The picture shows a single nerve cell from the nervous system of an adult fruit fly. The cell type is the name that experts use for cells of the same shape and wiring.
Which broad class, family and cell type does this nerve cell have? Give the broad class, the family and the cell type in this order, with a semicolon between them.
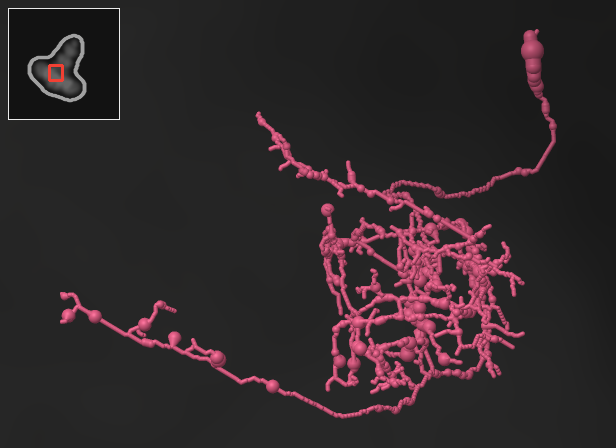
central-brain intrinsic neuron; hemilineage DM4_dorsal; SMP408_a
